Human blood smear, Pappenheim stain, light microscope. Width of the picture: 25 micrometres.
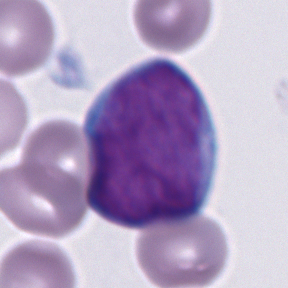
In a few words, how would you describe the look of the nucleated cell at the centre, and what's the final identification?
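What I notice first is how little cytoplasm there is, just a thin rim around the nucleus, and that rim is stained blue. I can't find any granules in it. Nor do I see vacuoles anywhere in the cell. I'd call it a myeloblast.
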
